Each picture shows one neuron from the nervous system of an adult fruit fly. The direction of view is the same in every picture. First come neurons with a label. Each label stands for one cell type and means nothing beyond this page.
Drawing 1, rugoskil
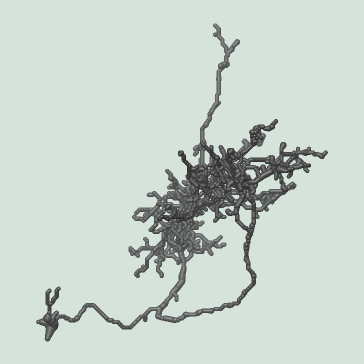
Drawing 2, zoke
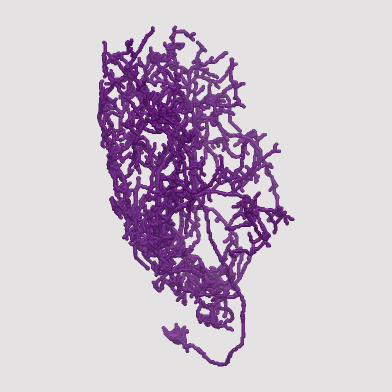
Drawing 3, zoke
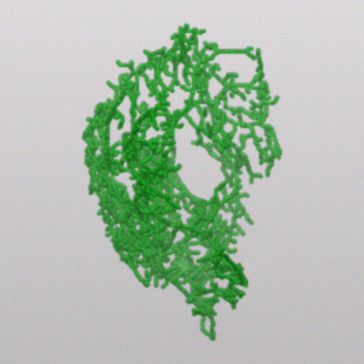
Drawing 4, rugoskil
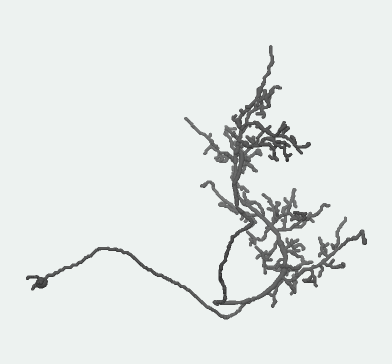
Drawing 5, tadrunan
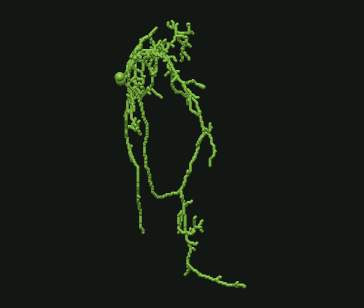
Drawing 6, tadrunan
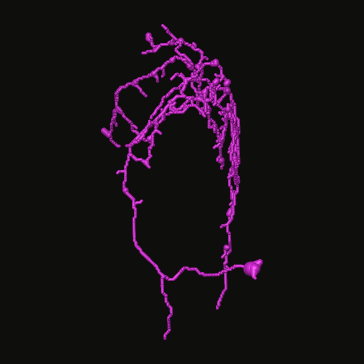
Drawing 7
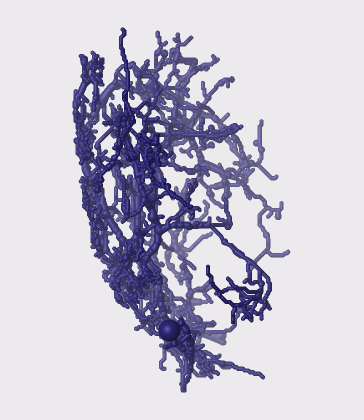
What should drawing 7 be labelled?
zoke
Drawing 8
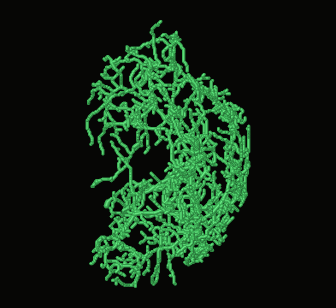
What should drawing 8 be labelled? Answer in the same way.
zoke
